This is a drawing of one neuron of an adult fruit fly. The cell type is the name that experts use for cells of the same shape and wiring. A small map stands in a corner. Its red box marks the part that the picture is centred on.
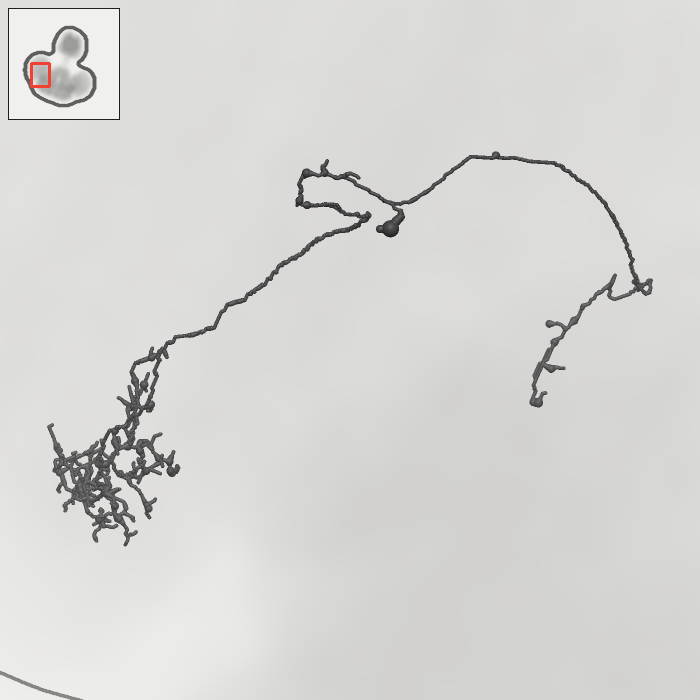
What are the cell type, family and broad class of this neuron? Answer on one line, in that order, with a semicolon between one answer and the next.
MeLo7; MeLo; optic-lobe intrinsic neuron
